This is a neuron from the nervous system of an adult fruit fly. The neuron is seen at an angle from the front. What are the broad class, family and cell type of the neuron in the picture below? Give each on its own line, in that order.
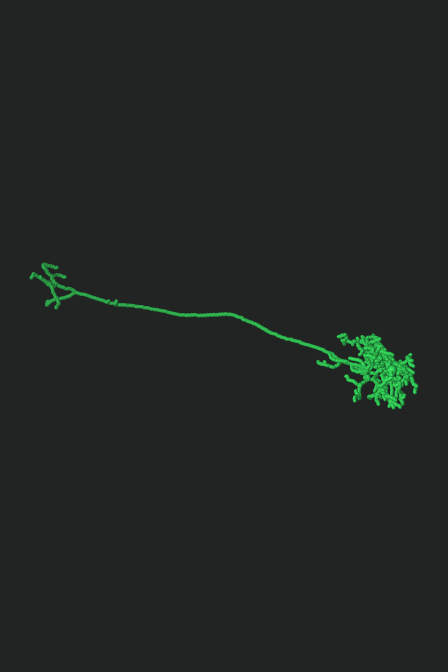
central-brain intrinsic neuron
hemilineage VLPl&d1_lateral
CB1109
